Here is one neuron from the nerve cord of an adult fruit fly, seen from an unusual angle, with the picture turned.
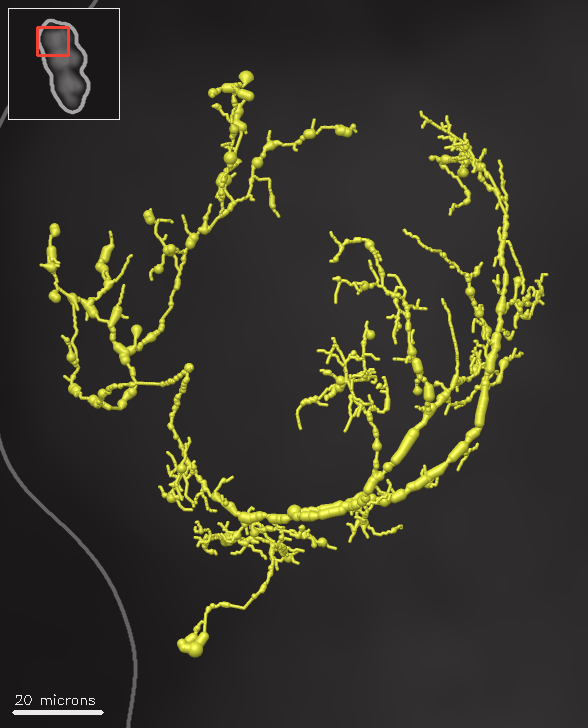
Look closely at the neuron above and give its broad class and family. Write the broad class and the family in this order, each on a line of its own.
nerve-cord intrinsic neuron
hemilineage 03A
